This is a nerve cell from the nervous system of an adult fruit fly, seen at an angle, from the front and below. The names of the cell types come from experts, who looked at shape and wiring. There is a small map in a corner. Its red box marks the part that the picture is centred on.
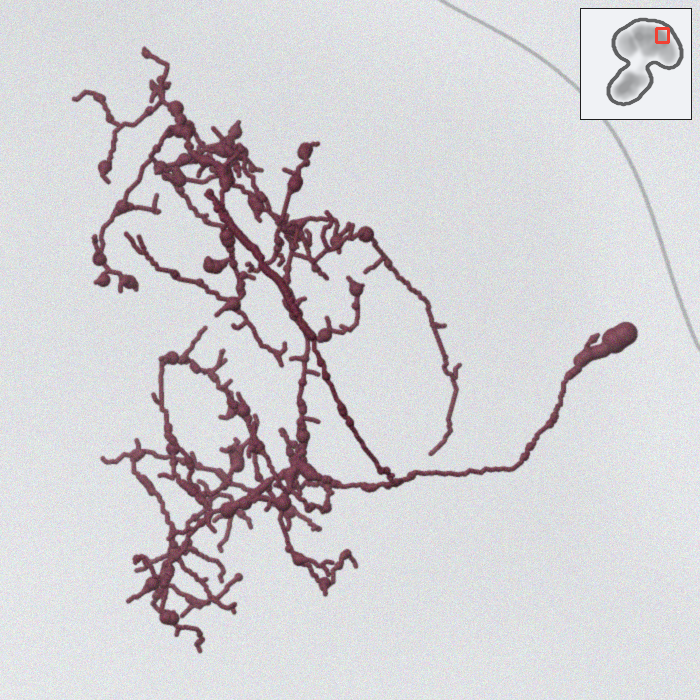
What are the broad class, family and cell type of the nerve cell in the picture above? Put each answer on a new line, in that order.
central-brain intrinsic neuron
hemilineage SLPal2
LHAD1a2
